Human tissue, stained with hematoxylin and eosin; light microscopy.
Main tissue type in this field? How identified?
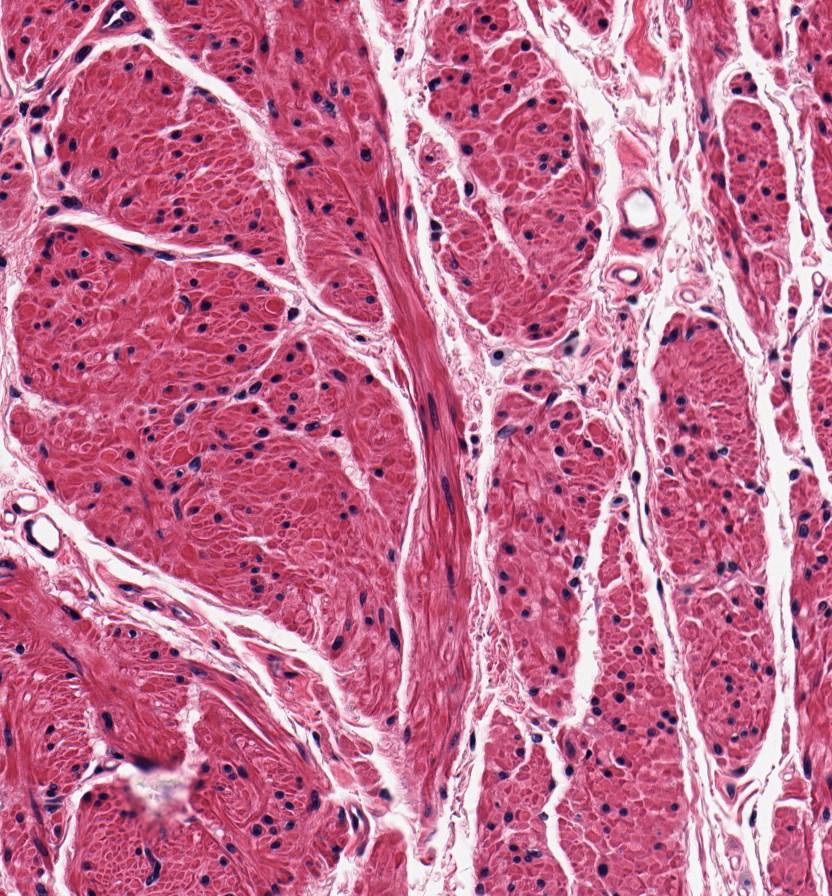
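It's smooth muscle, in bundles parted by thin septa of connective tissue. Most bundles are cut across, so the cells come out as small rounded profiles, while one runs lengthwise down the middle from top to bottom with long spindle-shaped cells. In that one, elongated cigar-shaped nuclei lie along the cells.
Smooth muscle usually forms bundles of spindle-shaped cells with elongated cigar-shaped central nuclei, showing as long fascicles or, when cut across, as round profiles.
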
